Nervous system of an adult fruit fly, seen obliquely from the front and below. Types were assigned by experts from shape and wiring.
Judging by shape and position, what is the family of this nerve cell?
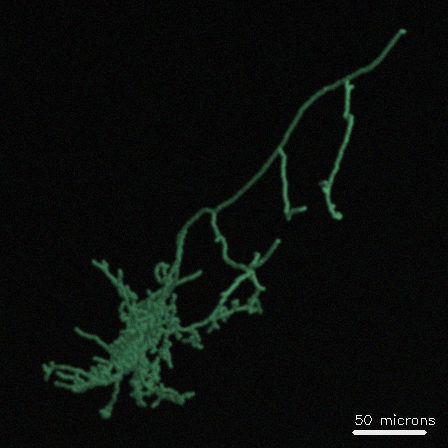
hemilineage 05B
